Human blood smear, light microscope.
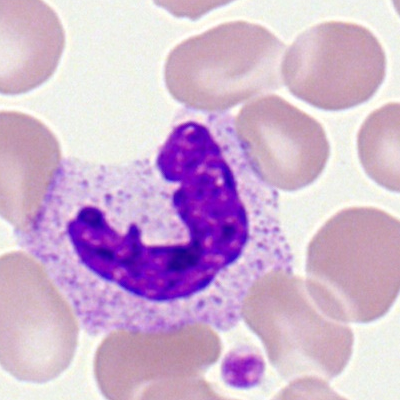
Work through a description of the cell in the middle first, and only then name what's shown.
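Here the nucleus is one curved band bent round into a horseshoe, with no nucleoli showing. Fine pink-purple granules are scattered all through the cytoplasm, and the outline is irregular, a bit angular. You're looking at a band neutrophil.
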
